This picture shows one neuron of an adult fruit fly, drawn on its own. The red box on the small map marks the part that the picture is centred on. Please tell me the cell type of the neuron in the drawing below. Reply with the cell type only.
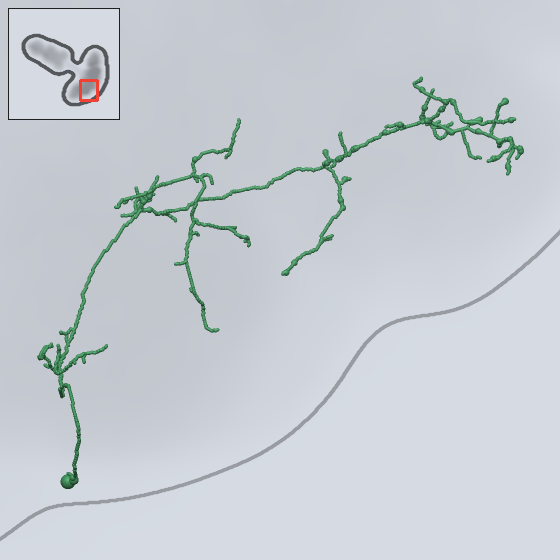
CB4194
